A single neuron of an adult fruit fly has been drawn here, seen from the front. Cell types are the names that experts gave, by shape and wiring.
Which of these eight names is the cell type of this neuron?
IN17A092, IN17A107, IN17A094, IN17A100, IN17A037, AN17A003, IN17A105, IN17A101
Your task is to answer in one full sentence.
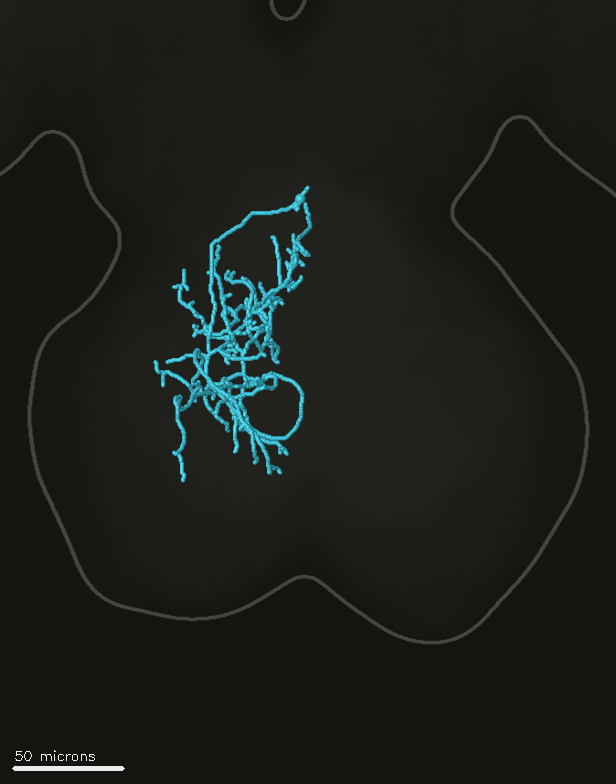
Under the cell type IN17A092 falls this neuron.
